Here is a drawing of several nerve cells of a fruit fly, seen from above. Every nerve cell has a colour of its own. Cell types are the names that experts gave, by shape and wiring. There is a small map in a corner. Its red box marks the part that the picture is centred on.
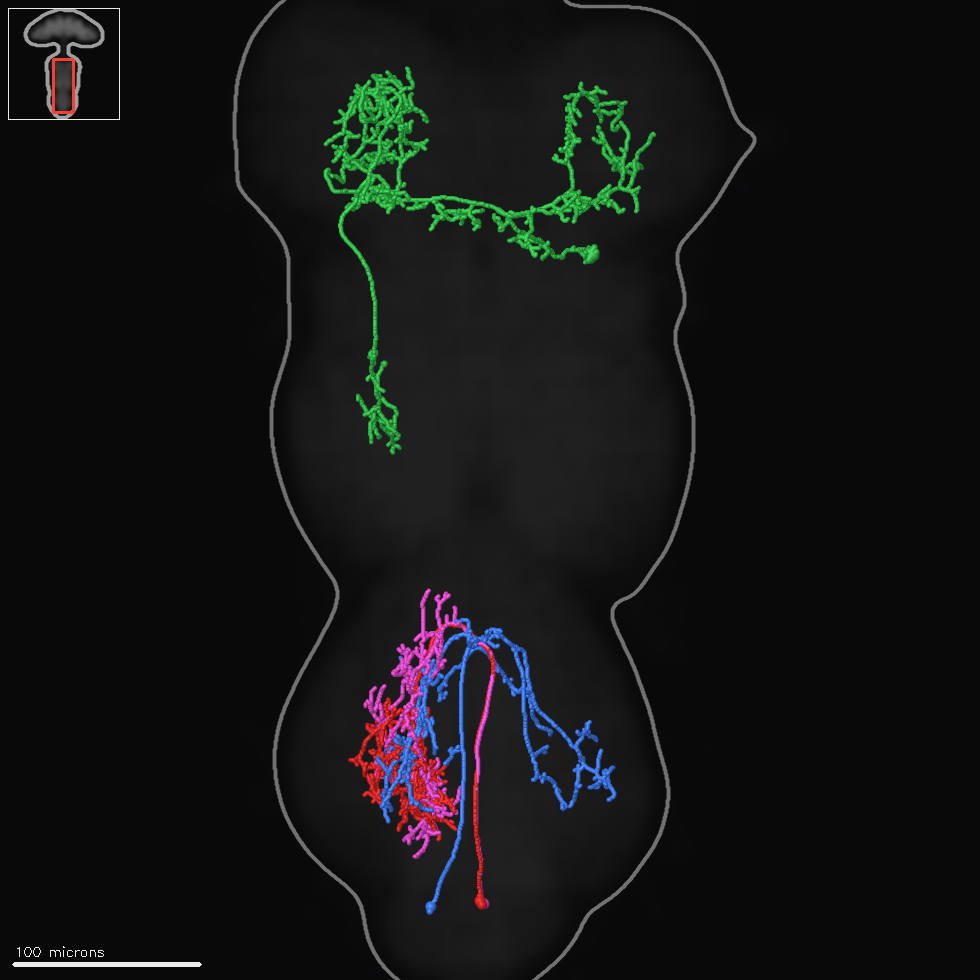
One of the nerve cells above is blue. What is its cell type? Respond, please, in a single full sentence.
This neuron falls under the cell type IN12B072.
